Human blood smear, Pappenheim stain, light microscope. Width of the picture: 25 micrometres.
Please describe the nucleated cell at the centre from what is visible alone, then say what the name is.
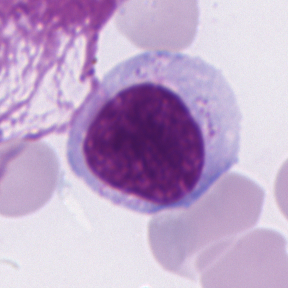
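You've got a round cell here with a faintly ragged edge. Its nucleus is smooth in outline with no indentation, and the chromatin is dark purple with small lighter patches dotted through it. Off to the right of the nucleus, a few fine reddish-purple granules sit in the cytoplasm. That's a large granular lymphocyte.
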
